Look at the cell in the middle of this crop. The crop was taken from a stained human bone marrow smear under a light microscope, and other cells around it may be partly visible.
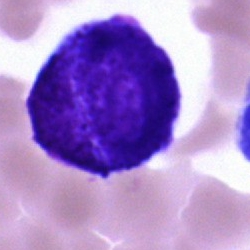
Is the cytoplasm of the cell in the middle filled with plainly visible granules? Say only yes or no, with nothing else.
No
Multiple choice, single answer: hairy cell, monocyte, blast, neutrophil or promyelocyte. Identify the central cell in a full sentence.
In this crop, the cell at the very middle is a blast.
